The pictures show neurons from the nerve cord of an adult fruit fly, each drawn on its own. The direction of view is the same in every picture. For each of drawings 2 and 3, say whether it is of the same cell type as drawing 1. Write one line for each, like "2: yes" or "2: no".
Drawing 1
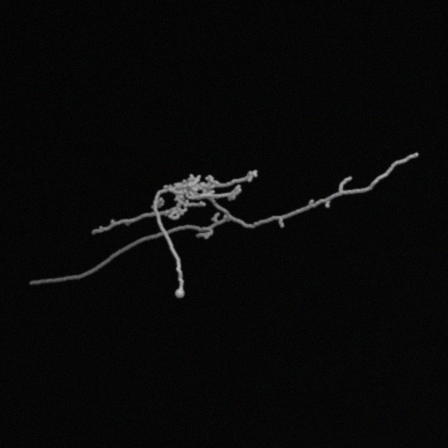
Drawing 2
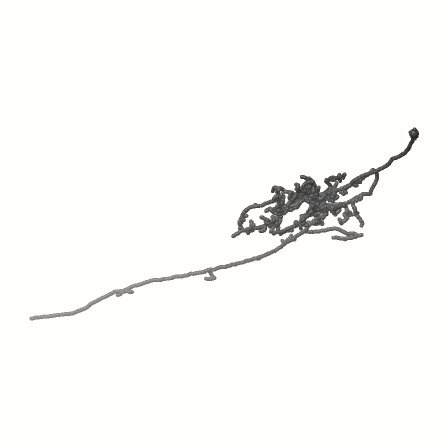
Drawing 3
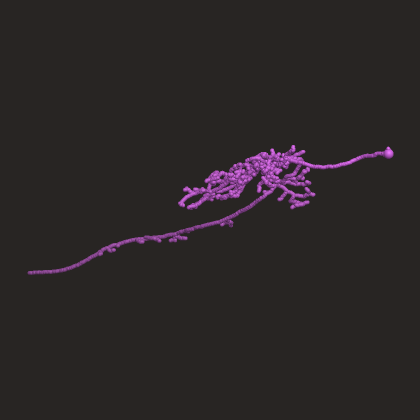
2: no
3: no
